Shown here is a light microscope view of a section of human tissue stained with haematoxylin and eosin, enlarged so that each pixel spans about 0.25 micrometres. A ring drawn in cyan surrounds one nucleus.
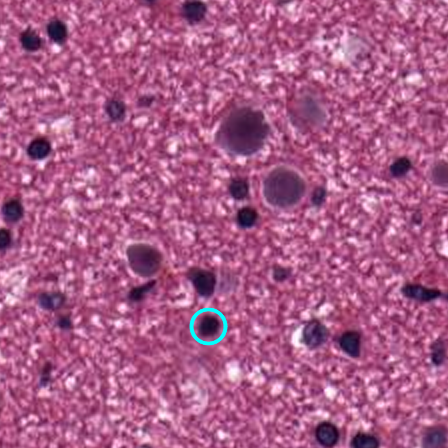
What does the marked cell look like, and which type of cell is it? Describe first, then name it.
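The nucleus is round with a smooth outline. The nucleus is dark and evenly stained throughout, with no visible internal detail. The nucleus is much smaller than the large, paler purple cell bodies nearby, and about the size of the other small dark nuclei scattered through the field. The marked nucleus belongs to an oligodendrocyte.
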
